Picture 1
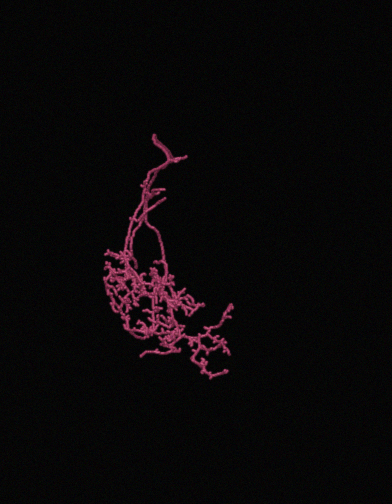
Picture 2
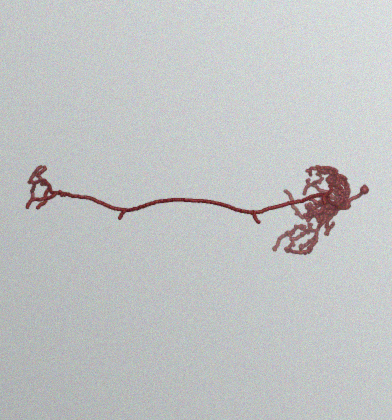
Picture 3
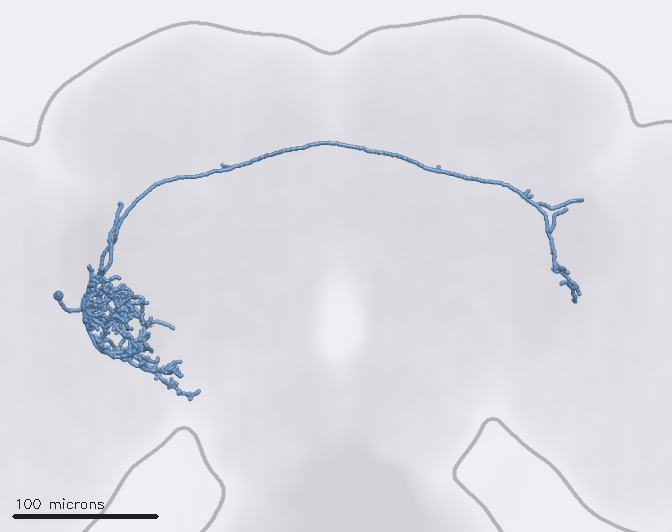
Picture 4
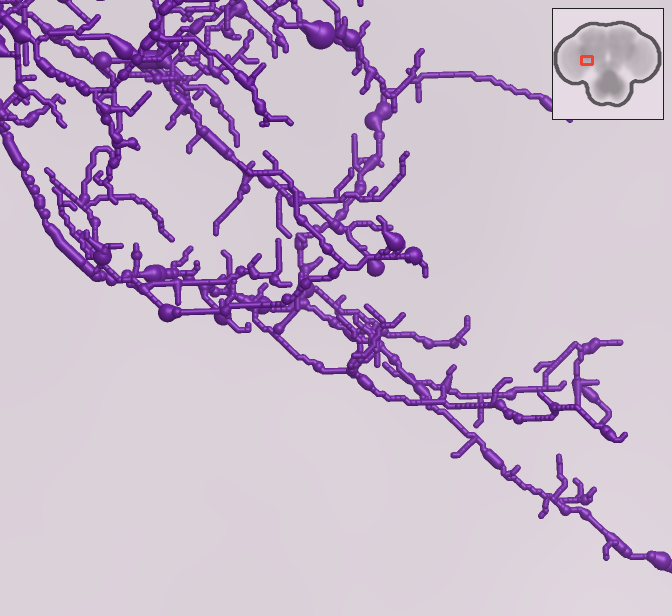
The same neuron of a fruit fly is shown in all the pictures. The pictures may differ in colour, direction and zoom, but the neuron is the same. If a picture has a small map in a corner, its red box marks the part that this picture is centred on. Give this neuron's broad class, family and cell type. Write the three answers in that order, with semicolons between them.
central-brain intrinsic neuron; hemilineage VLPl&p2_lateral; CB1706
